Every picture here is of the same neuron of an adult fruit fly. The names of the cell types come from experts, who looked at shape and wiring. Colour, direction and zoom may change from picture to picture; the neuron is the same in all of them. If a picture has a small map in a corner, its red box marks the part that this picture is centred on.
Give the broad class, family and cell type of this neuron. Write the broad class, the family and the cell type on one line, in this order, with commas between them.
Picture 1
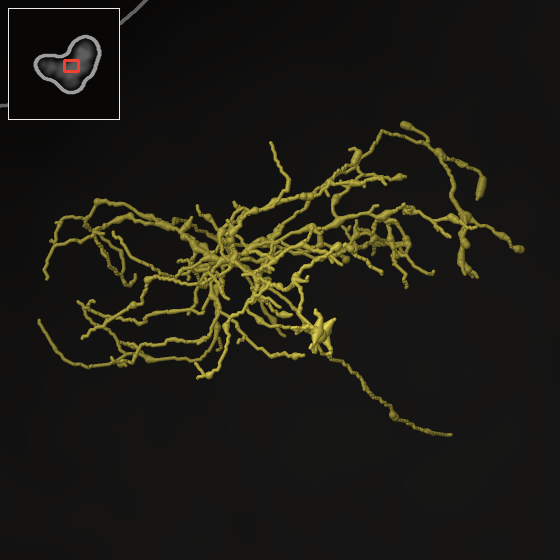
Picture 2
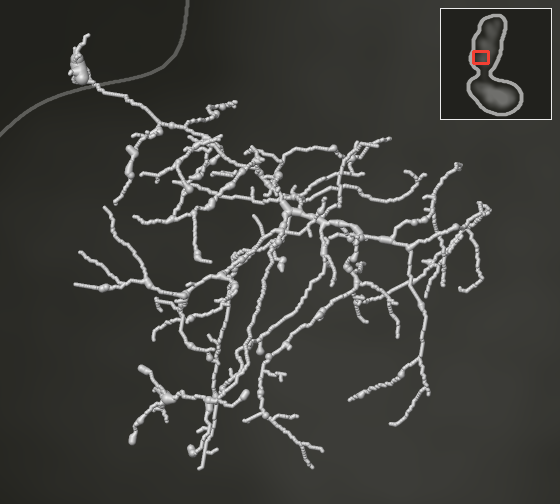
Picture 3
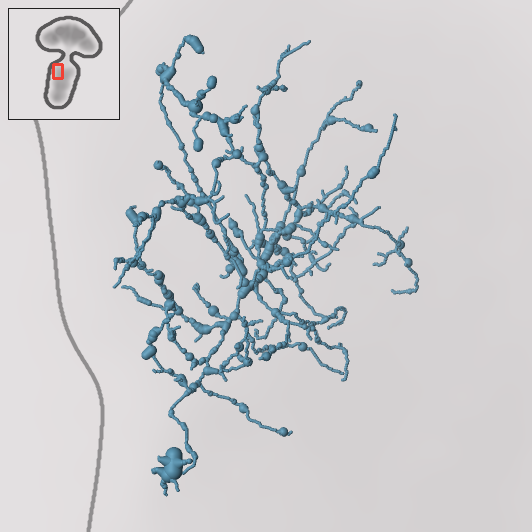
nerve-cord intrinsic neuron, hemilineage 04B, IN04B070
